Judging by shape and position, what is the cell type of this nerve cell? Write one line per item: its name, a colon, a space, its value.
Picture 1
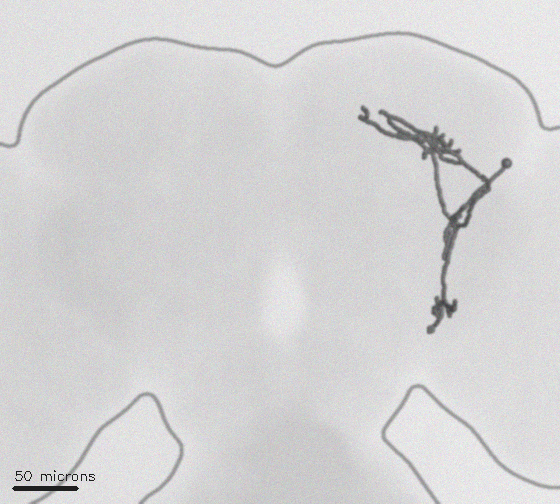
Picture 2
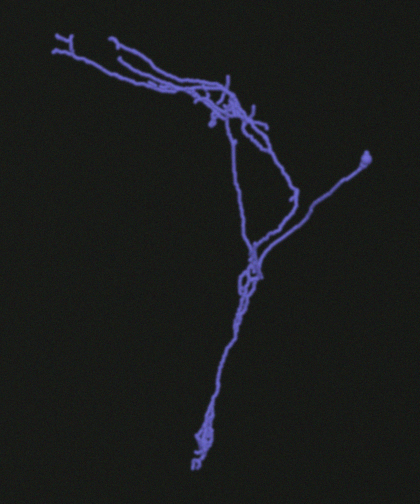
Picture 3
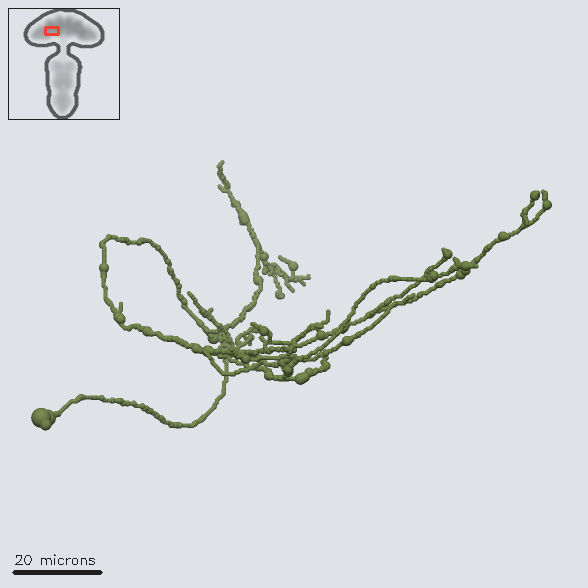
cell type: PLP160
